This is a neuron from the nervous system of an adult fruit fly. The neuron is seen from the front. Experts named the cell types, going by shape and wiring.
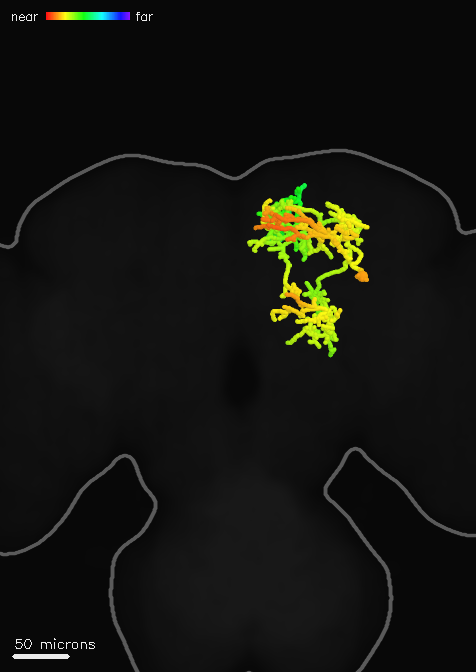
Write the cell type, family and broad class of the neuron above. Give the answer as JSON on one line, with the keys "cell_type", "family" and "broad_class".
{"cell_type": "SIP004", "family": "hemilineage AOTUv3_dorsal", "broad_class": "central-brain intrinsic neuron"}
